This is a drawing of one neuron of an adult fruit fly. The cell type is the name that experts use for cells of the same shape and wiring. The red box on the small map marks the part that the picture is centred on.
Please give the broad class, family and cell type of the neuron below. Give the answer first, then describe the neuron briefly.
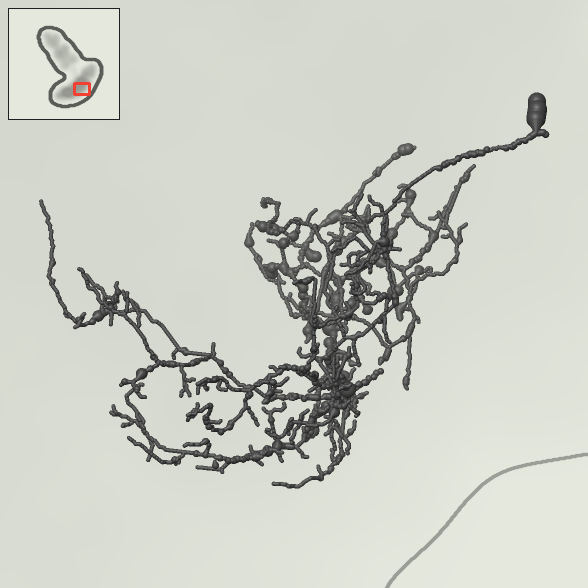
Its broad class is central-brain intrinsic neuron. The family is hemilineage AOTUv1_medial. It is of cell type CRE043_a1. The cell body is at the upper right of the picture. In this view it is wider than it is tall.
